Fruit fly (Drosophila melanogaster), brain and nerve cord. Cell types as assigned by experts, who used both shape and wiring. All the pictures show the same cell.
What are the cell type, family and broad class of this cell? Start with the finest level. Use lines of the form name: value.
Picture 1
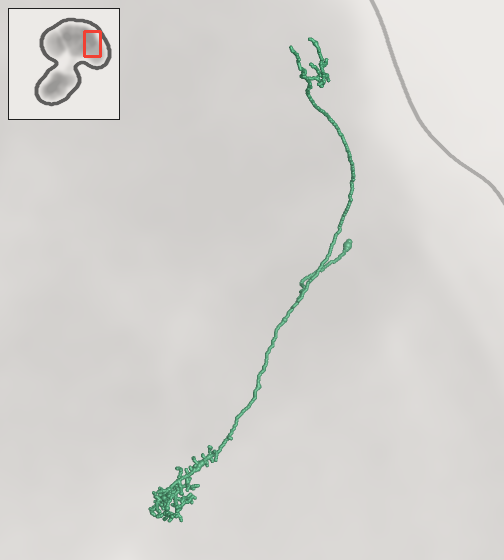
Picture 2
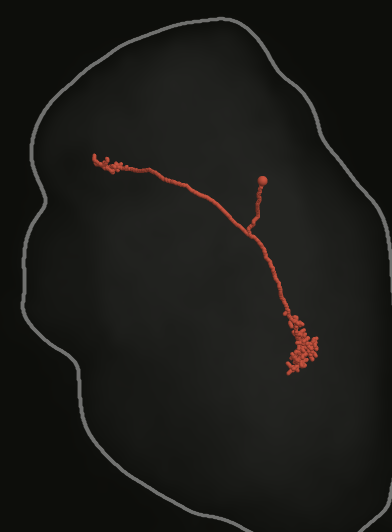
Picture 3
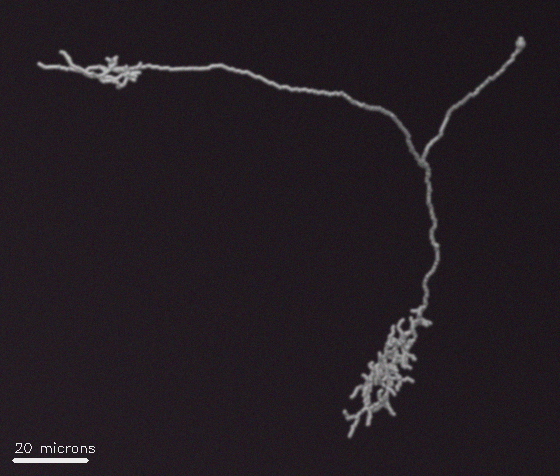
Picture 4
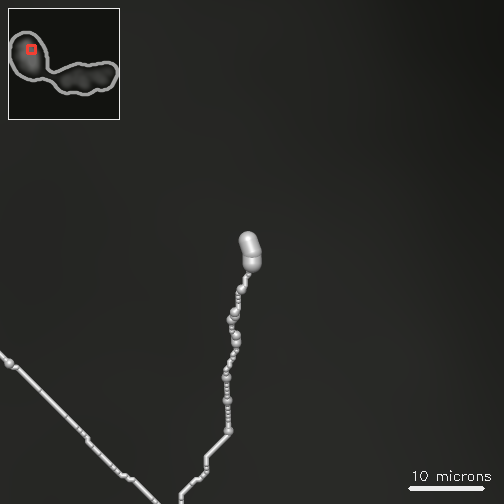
cell type: LC10e
family: hemilineage VPNd2
broad class: visual projection neuron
